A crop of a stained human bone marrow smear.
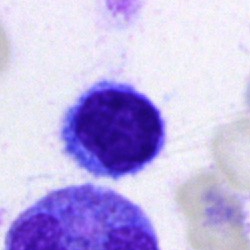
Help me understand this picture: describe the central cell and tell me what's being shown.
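Looking at the nucleus first, I see dense chromatin staining dark purple, and I can't make out any nucleoli. Around it there's only a thin blue rim of cytoplasm, widest at the lower left, and I find no granules in it. So this is a lymphocyte.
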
